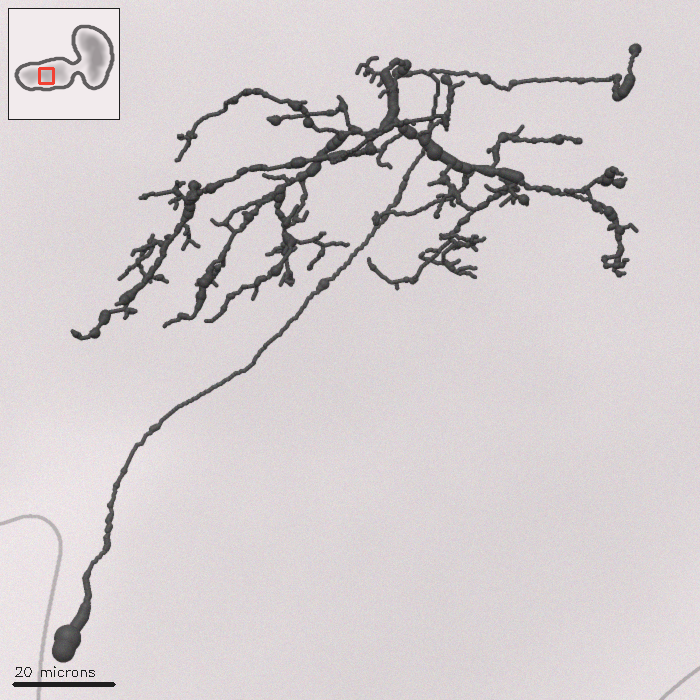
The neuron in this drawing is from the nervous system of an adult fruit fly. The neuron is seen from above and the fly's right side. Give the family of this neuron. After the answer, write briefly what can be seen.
Its family is hemilineage 12A. This is a nerve-cord intrinsic neuron. The cell body can be seen at the lower left of the picture. By the scale bar it is about 120 microns tall in this view. The picture shows dozens of branch ends.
